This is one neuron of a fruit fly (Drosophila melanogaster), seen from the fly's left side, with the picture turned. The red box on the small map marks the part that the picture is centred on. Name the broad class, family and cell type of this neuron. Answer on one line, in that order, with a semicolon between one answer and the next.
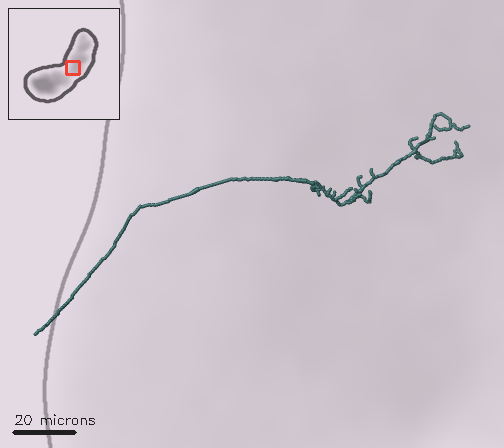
sensory neuron entering the nerve cord; class gustatory; WG3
